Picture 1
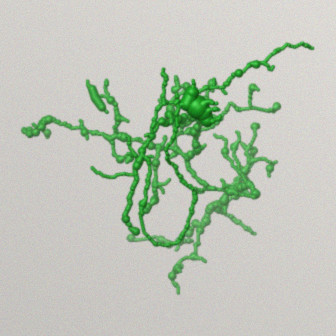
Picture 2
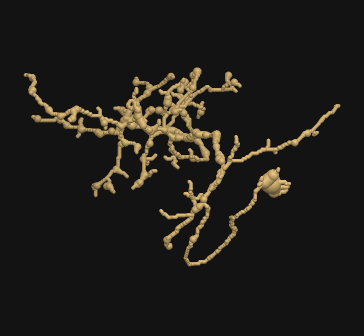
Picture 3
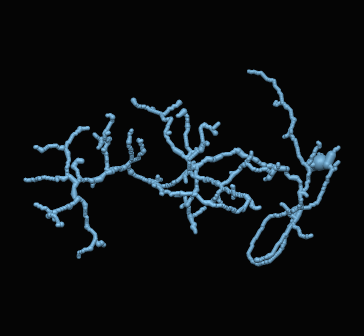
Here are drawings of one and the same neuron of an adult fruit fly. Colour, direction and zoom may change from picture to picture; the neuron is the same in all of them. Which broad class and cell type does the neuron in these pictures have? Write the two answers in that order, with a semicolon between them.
central-brain intrinsic neuron; GNG073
